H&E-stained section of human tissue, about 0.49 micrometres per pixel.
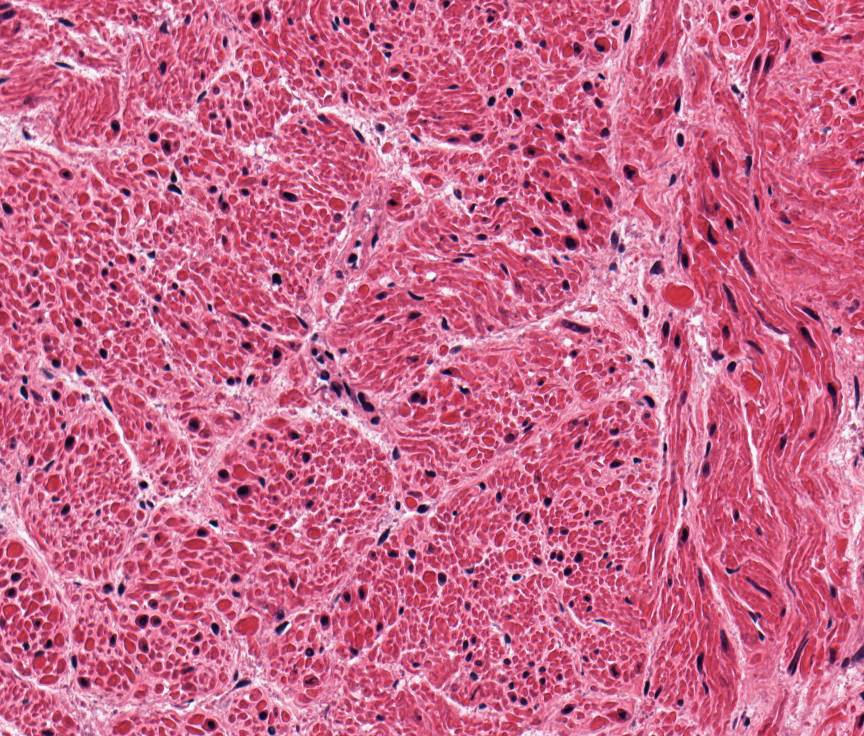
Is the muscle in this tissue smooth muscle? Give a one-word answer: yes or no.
Yes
